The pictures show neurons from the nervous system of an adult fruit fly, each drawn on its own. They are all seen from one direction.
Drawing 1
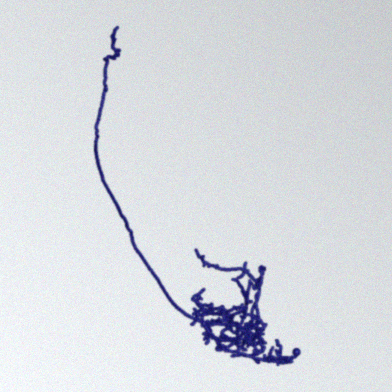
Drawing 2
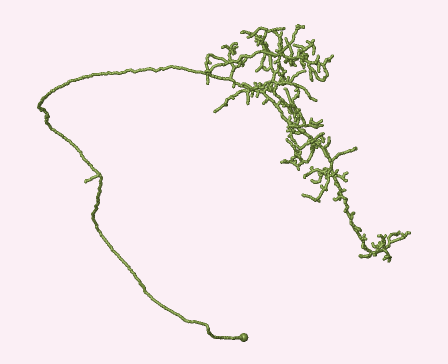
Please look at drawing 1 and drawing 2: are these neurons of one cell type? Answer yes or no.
no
